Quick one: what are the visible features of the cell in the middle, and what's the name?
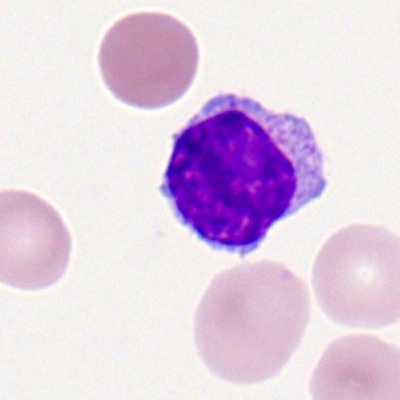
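I notice the nucleus sits off-centre, toward the left side of the cell. Its chromatin looks dark purple and coarsely clumped. The cytoplasm takes up a smaller share of the cell than the nucleus does; it is pale blue and widest on the right. It is a lymphocyte.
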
